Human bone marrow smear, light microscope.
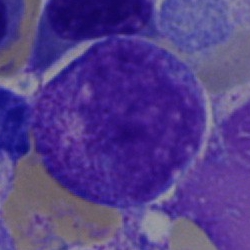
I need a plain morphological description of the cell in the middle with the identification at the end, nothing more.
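Its outline is round, and its border is smooth, with no projections. A darker, blue-staining cell lies against its left edge. The image is slightly blurred, which softens fine detail. The cell is a promyelocyte.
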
